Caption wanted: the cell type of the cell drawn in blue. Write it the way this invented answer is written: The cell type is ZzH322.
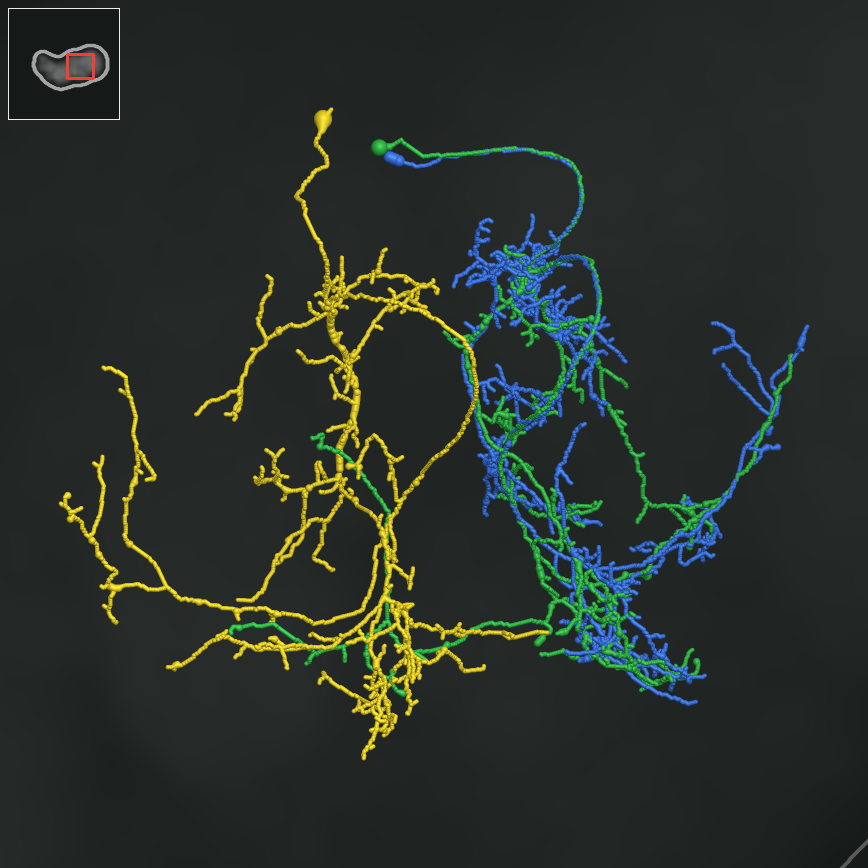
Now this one: The cell type is CB2800.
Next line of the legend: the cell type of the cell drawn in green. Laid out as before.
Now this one: The cell type is CB0324.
